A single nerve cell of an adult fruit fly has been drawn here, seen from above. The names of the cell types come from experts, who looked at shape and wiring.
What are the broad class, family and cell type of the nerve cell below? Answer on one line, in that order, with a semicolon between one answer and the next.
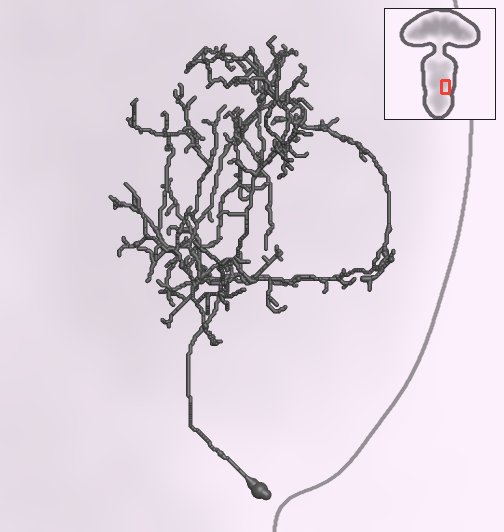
nerve-cord intrinsic neuron; hemilineage 20A.22A; IN20A.22A024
